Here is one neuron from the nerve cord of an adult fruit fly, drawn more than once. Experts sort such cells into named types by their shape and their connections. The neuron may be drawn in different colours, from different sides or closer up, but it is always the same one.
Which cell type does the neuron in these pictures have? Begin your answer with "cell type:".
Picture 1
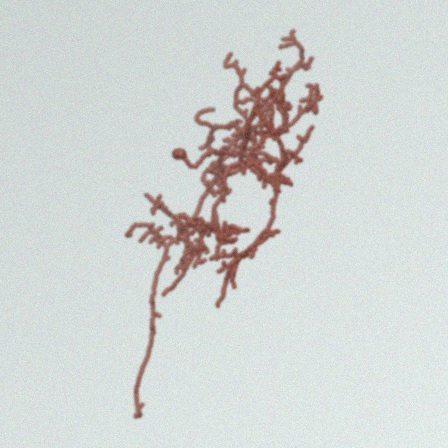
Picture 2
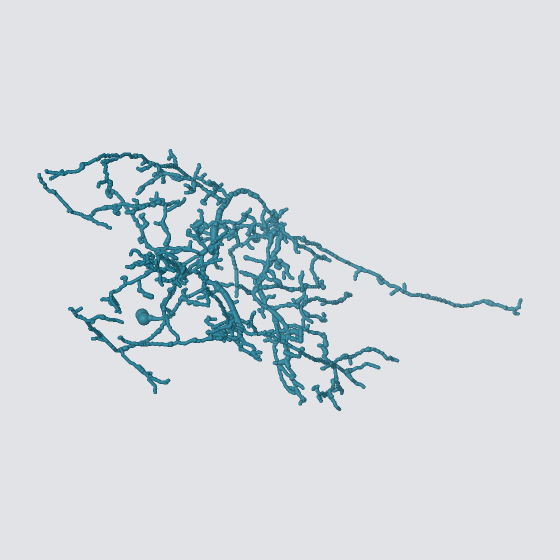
cell type: IN00A025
